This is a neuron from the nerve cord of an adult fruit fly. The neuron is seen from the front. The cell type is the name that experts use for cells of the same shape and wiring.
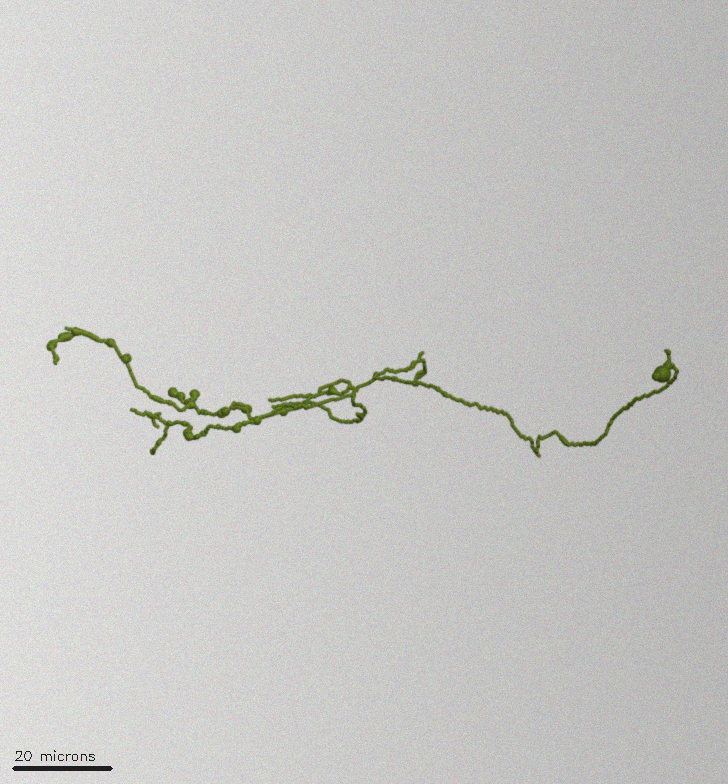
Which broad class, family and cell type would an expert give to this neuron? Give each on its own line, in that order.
nerve-cord intrinsic neuron
hemilineage 14A
IN14A123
